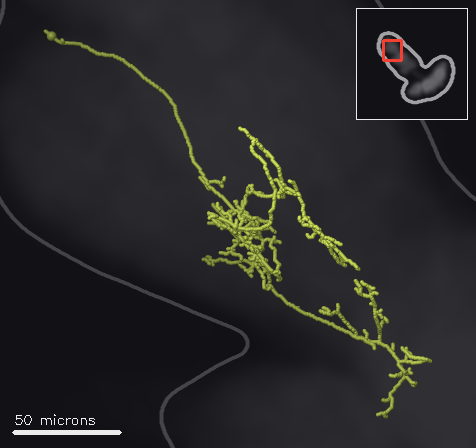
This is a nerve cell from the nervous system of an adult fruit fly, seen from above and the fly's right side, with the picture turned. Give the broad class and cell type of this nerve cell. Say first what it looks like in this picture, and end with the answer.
It is in the nerve cord and does not reach the brain. Its cell body lies at the upper left of the picture. By the scale bar it is about 180 microns tall in this view. This is a nerve-cord intrinsic neuron. Its cell type is INXXX347.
